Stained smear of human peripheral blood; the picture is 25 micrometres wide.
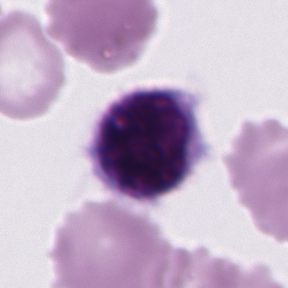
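Hairy cell with a single rounded nucleus, without lobes, about 9 micrometres across. Its chromatin is dark purple and densely clumped. The nucleus fills about 70% of the cell's area, leaving only a thin pale bluish rim of cytoplasm around it. Small fine projections stick out from the cell border, seen most clearly on the left and right sides.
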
